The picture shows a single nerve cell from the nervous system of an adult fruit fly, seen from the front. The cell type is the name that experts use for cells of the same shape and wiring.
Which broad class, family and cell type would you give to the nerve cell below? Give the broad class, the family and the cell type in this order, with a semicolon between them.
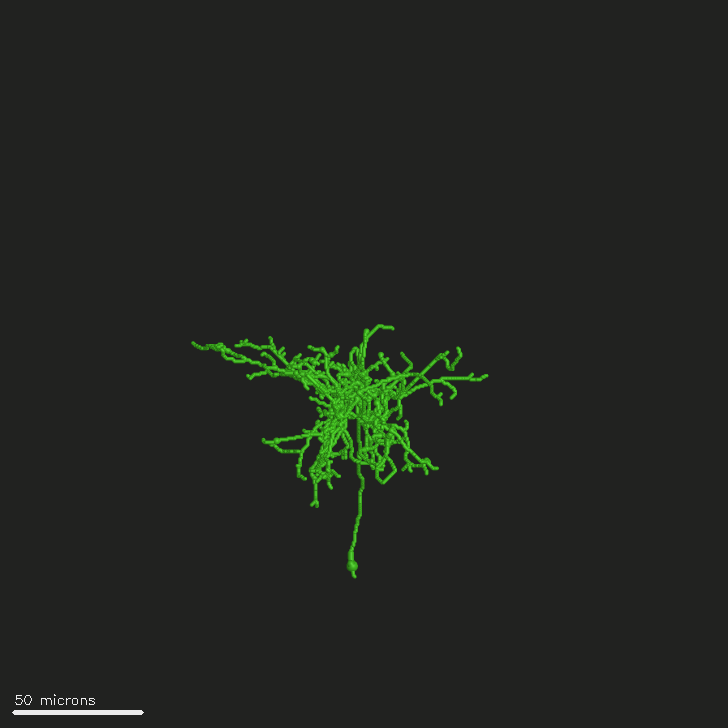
nerve-cord intrinsic neuron; hemilineage 00A; IN00A029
